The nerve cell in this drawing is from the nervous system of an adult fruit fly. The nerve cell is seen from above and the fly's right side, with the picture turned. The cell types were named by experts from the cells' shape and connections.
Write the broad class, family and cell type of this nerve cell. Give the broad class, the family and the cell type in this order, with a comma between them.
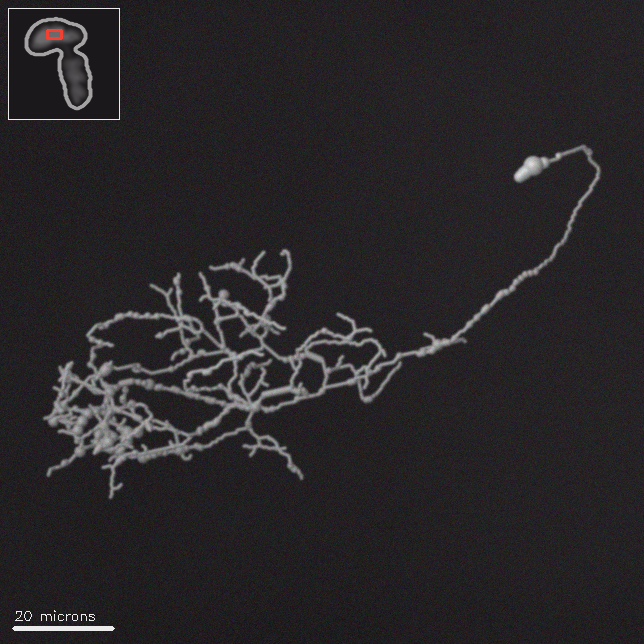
central-brain intrinsic neuron, hemilineage SLPal3_and_SLPal4_dorsal, SLP179_b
